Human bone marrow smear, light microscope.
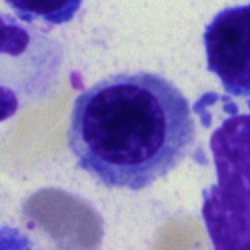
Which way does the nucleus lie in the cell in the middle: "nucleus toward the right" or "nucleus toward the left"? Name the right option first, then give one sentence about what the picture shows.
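Nucleus toward the left. The nucleus sits off-centre, toward the upper left of the cell.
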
